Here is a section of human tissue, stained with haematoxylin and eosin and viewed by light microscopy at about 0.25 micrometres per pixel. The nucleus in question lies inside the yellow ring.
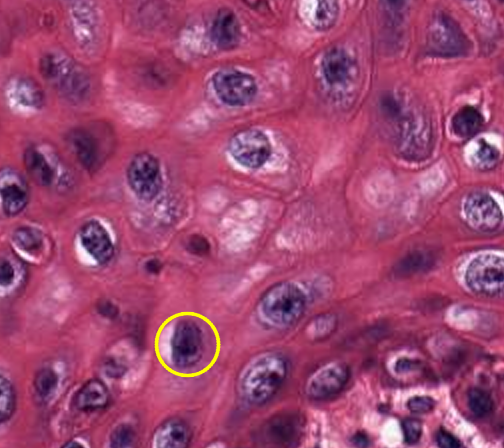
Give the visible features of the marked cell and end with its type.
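The nucleus stains darker and more uniformly than the paler, speckled nuclei of the neighbouring cells. The nucleus is round to oval with a smooth outline. A clear, crescent-shaped space lies against one side of the nucleus, between it and the cytoplasm. The cell lies within a continuous sheet of tightly packed cells that also have pink cytoplasm and oval nuclei. It is a squamous epithelial cell.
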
